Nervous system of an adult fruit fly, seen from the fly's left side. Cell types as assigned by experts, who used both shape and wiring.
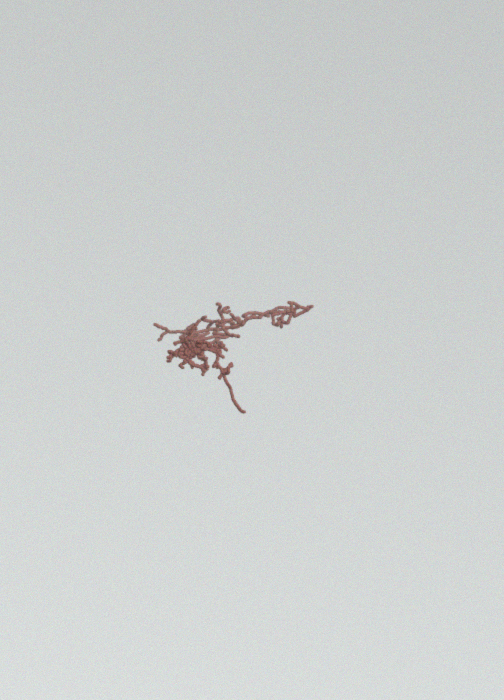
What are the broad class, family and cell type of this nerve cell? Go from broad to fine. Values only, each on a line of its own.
nerve-cord intrinsic neuron
hemilineage 06B
IN06B017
